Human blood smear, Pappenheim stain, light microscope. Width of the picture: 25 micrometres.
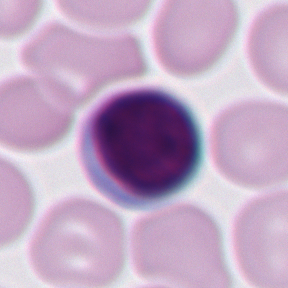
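Typical lymphocyte: the nucleated cell at the centre of a stained smear of human peripheral blood. Its nucleus sits off-centre toward the upper right of the cell, and its chromatin is dense and stains dark purple. The cytoplasm is pale blue and forms only a thin crescent at the lower left of the nucleus.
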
